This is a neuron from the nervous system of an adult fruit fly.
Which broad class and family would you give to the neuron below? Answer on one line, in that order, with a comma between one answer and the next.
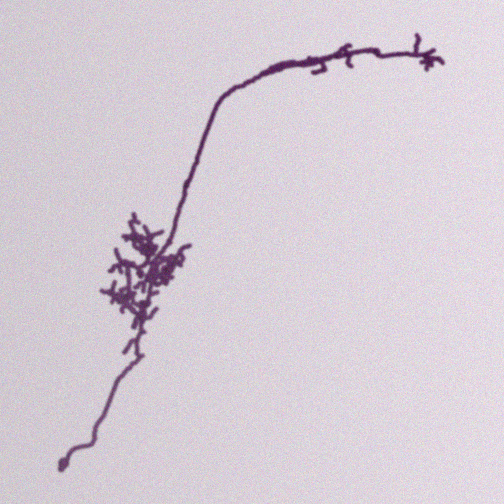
optic-lobe intrinsic neuron, Tm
